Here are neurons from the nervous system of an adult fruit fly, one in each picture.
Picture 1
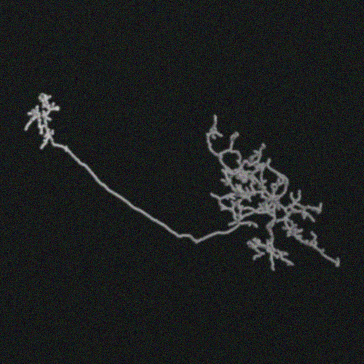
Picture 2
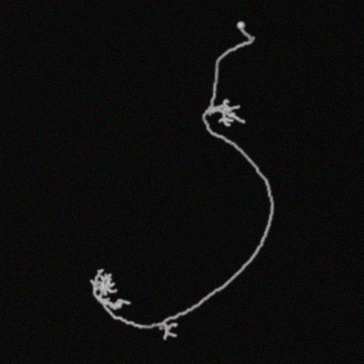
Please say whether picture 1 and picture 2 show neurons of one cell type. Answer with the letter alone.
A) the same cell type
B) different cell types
B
